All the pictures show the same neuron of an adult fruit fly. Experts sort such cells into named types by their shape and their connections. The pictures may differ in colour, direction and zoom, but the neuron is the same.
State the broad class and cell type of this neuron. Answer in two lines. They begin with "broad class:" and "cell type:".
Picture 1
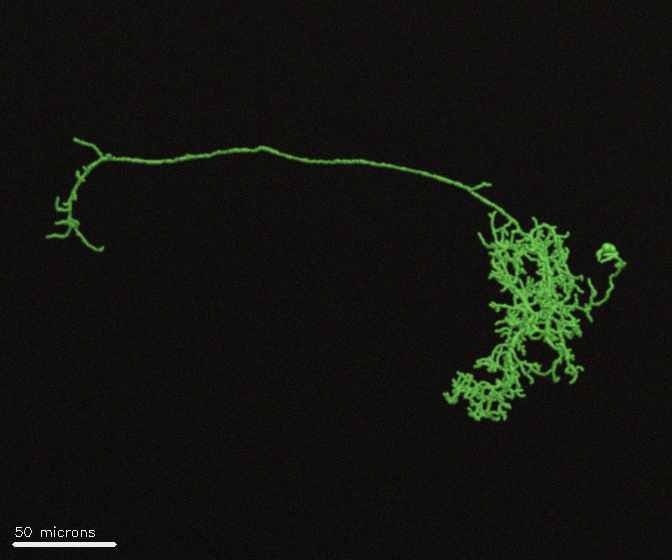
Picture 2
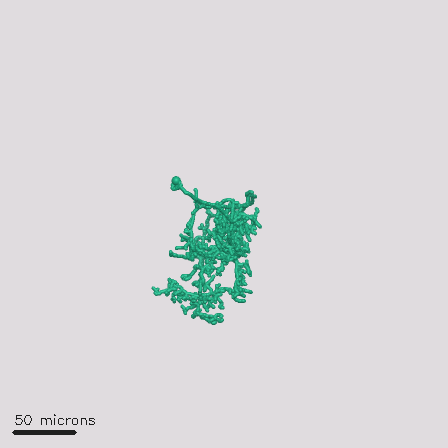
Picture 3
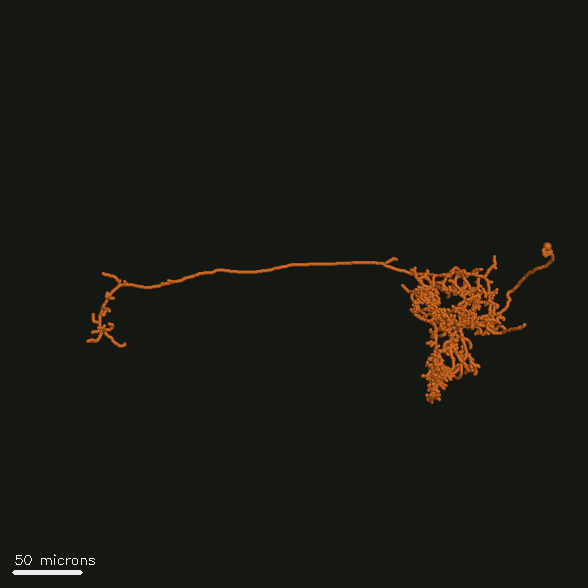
broad class: central-brain intrinsic neuron
cell type: AVLP429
